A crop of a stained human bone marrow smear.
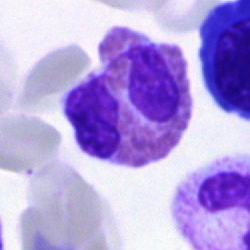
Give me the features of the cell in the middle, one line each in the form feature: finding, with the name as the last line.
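Nucleus: two dark lobes, one left, one upper right
Chromatin: dense, dark purple, clumped
Nucleoli: none visible in either lobe
Cytoplasm: no vacuoles seen
Name: eosinophil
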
